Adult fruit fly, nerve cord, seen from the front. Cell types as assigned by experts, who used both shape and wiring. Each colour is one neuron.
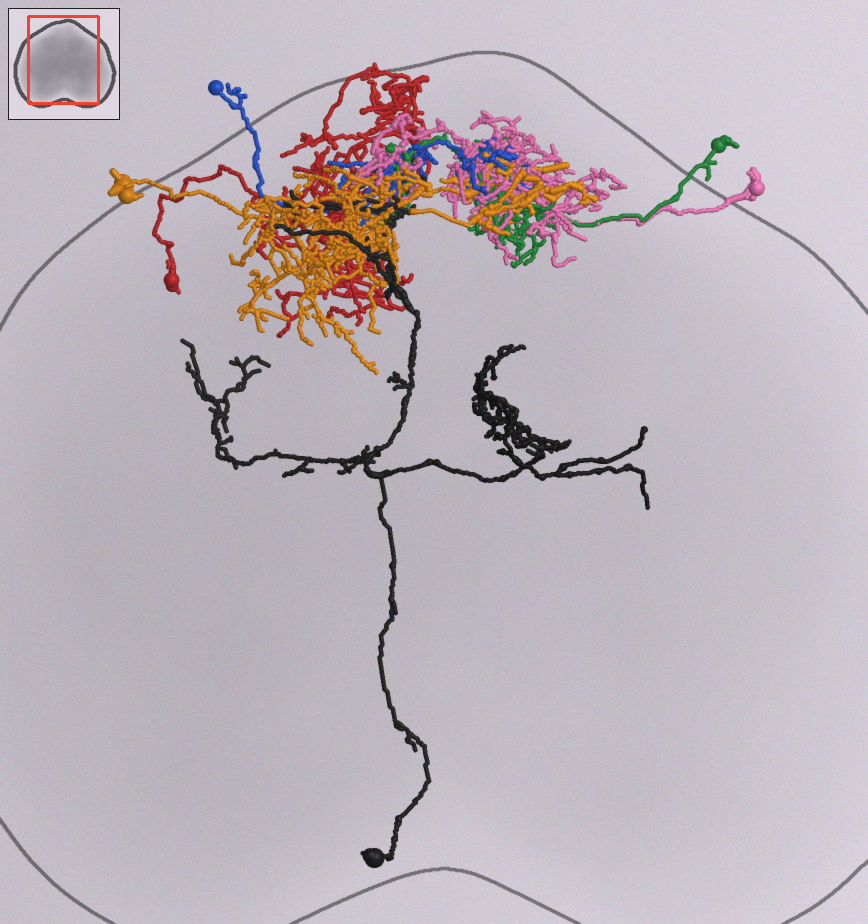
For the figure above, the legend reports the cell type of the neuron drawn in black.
IN06B062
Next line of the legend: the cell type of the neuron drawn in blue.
IN06A119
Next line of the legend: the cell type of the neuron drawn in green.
IN06A117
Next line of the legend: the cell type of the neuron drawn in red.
INXXX287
